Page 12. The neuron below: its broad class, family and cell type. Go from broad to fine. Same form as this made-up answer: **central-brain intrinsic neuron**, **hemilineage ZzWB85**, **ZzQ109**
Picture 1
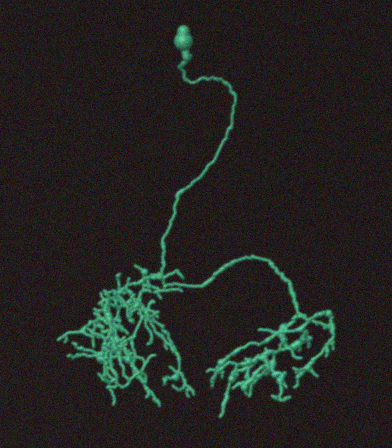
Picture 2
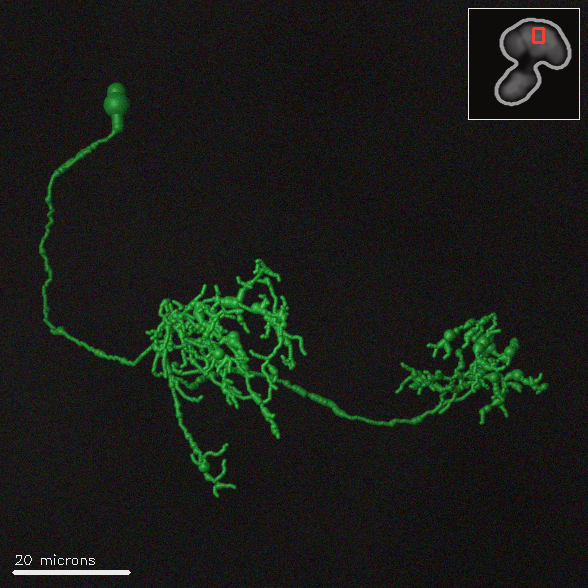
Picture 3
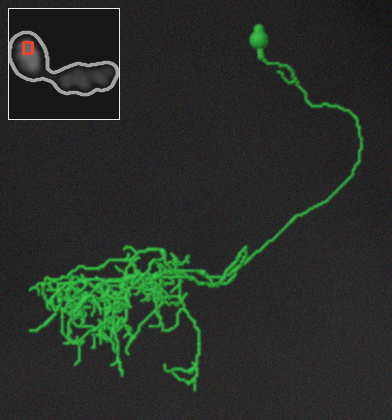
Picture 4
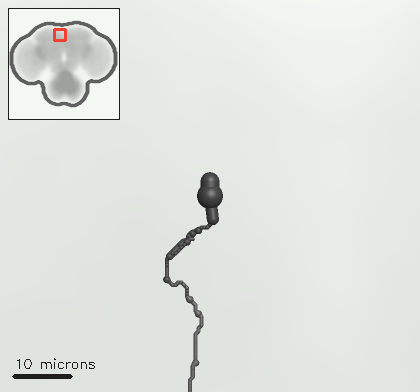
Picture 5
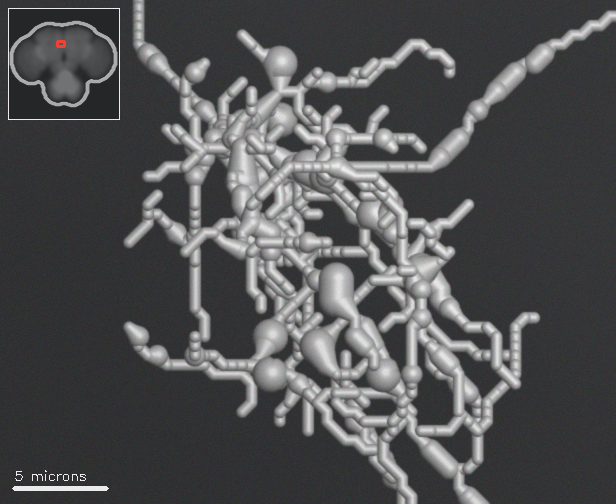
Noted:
**central-brain intrinsic neuron**, **class CX**, **hDeltaI**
